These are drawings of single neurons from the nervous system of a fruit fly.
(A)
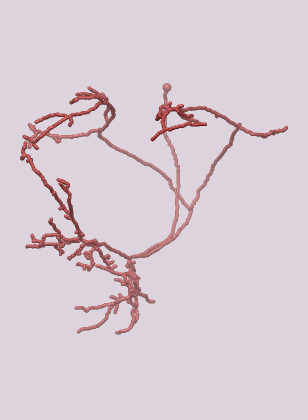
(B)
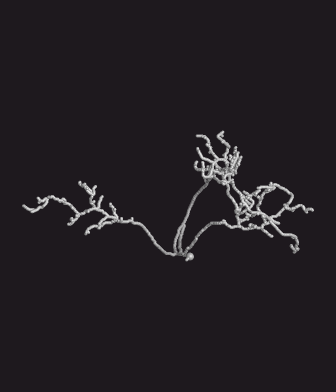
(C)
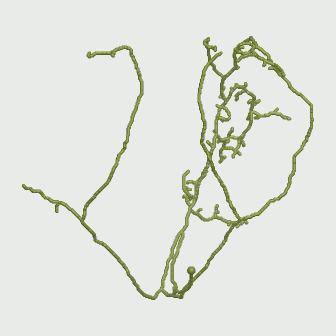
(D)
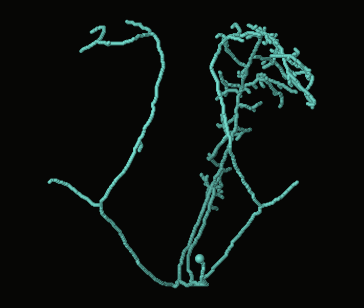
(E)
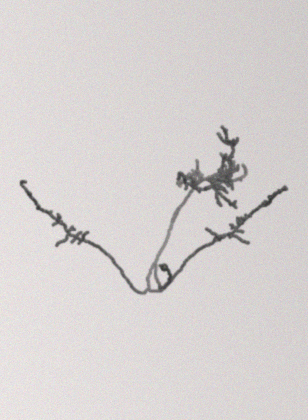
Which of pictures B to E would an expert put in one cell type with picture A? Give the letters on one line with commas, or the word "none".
C, D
